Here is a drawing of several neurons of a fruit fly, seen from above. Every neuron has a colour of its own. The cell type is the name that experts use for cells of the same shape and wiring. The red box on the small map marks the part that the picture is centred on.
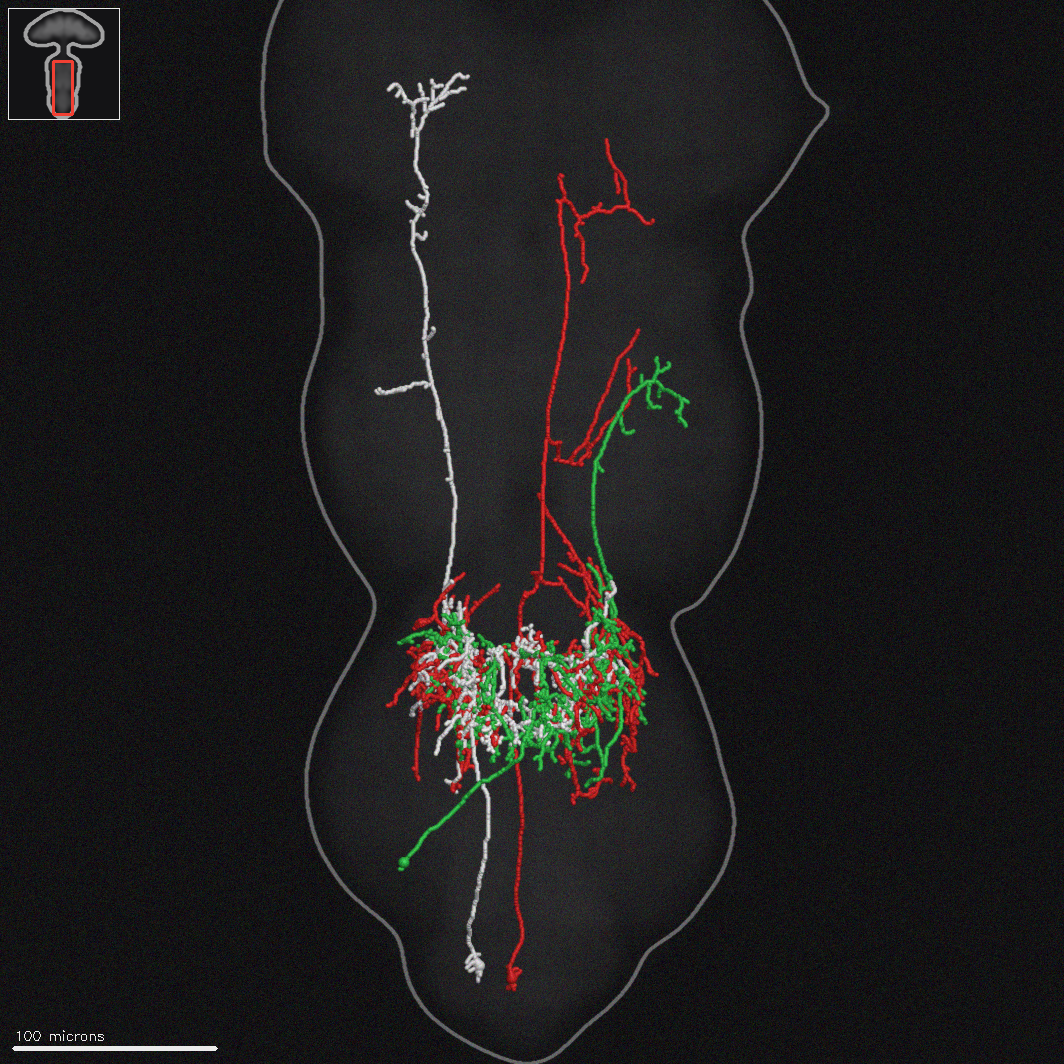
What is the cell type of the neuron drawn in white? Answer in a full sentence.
The cell type is IN03B029.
